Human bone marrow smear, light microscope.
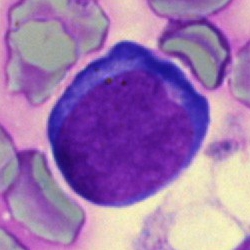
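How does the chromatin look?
Finely granular, evenly spread.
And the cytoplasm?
Deep blue, with a paler area just above the nucleus, upper right.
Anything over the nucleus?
A few tiny dark dots, over its upper edge.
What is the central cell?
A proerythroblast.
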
